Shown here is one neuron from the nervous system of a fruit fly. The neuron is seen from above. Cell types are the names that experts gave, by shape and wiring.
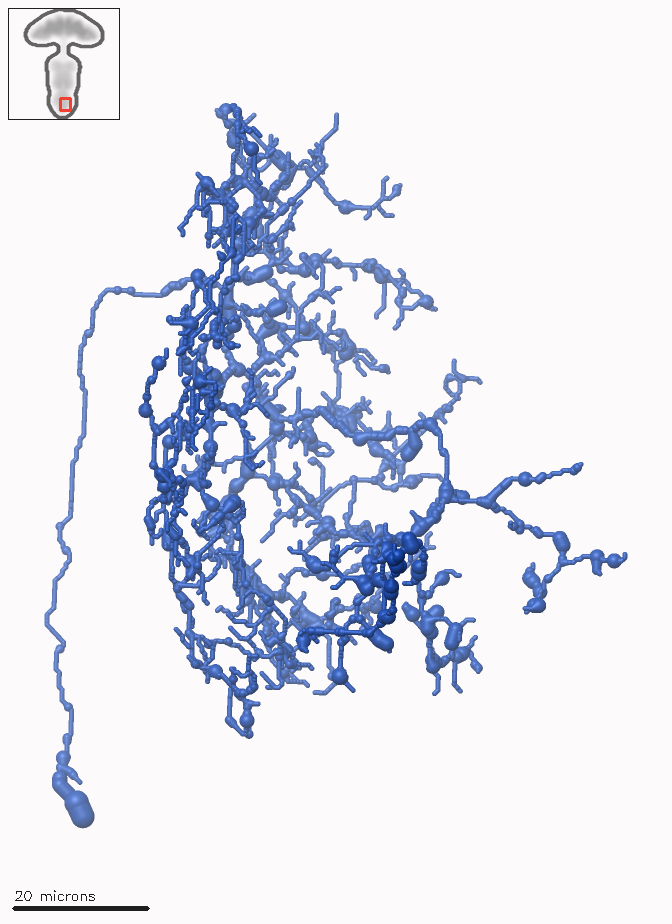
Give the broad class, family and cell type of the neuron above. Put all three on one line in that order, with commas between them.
nerve-cord intrinsic neuron, hemilineage 13B, IN13B026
